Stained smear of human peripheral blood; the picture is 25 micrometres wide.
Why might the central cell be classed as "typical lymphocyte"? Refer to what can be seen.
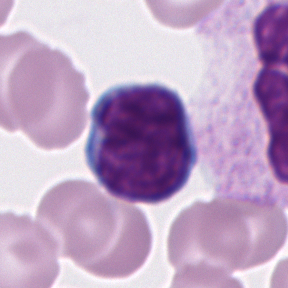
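Typical lymphocyte; the features below fit. Nucleus: a single unlobed mass.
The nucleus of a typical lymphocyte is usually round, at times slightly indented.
Chromatin: dense, dark purple, coarsely clumped. Cytoplasm: only a very thin, pale blue rim around the nucleus.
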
